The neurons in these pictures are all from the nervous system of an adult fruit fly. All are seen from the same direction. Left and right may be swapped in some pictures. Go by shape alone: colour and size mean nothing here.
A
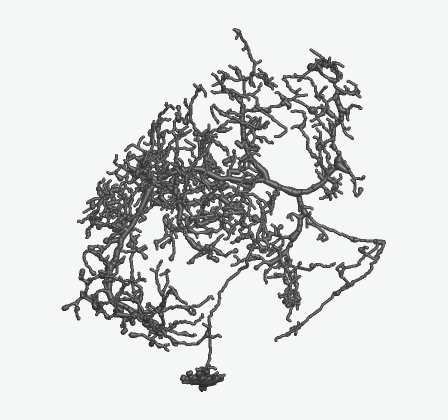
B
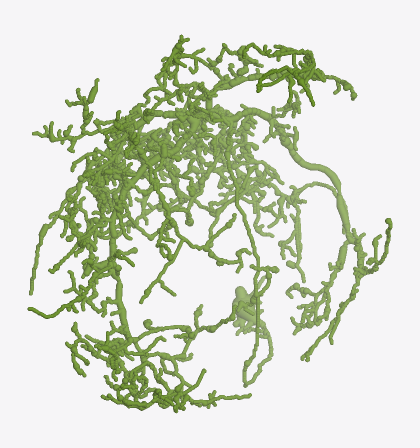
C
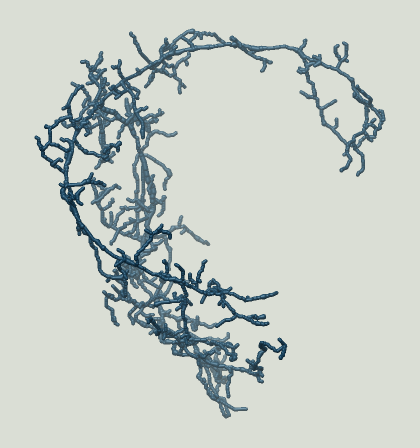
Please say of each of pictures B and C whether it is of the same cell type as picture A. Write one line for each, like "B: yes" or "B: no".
B: yes
C: no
